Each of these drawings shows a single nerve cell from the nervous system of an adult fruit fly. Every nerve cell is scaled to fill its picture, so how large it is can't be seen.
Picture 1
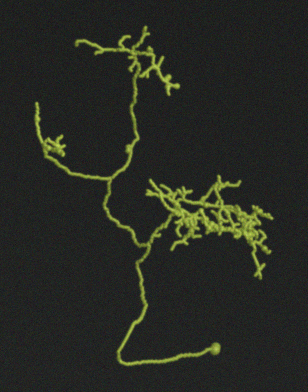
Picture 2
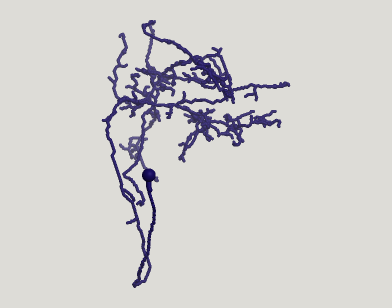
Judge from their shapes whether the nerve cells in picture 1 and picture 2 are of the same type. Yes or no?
no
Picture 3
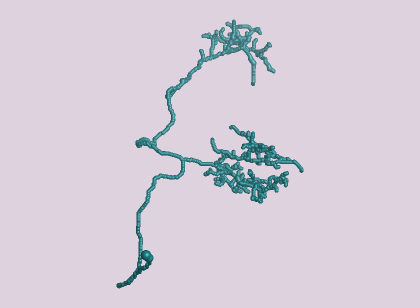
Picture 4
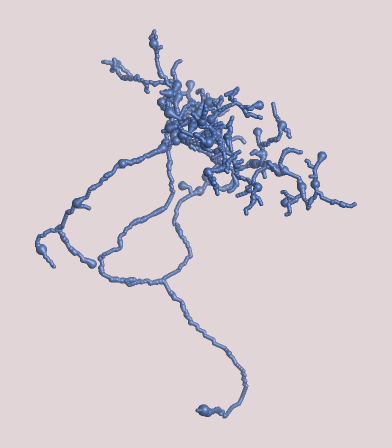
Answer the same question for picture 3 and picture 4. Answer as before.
no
